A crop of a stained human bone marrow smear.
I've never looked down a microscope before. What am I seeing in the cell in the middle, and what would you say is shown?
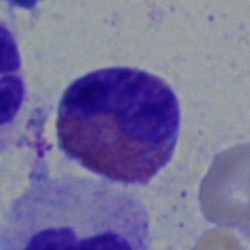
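Outline check: round and smooth. Surface check: no projections or blebs stand out. Colour check: the lower half carries a mottled reddish-purple tinge. Vacuole check: no clear vacuoles are visible anywhere in the cell. Result: eosinophil.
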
